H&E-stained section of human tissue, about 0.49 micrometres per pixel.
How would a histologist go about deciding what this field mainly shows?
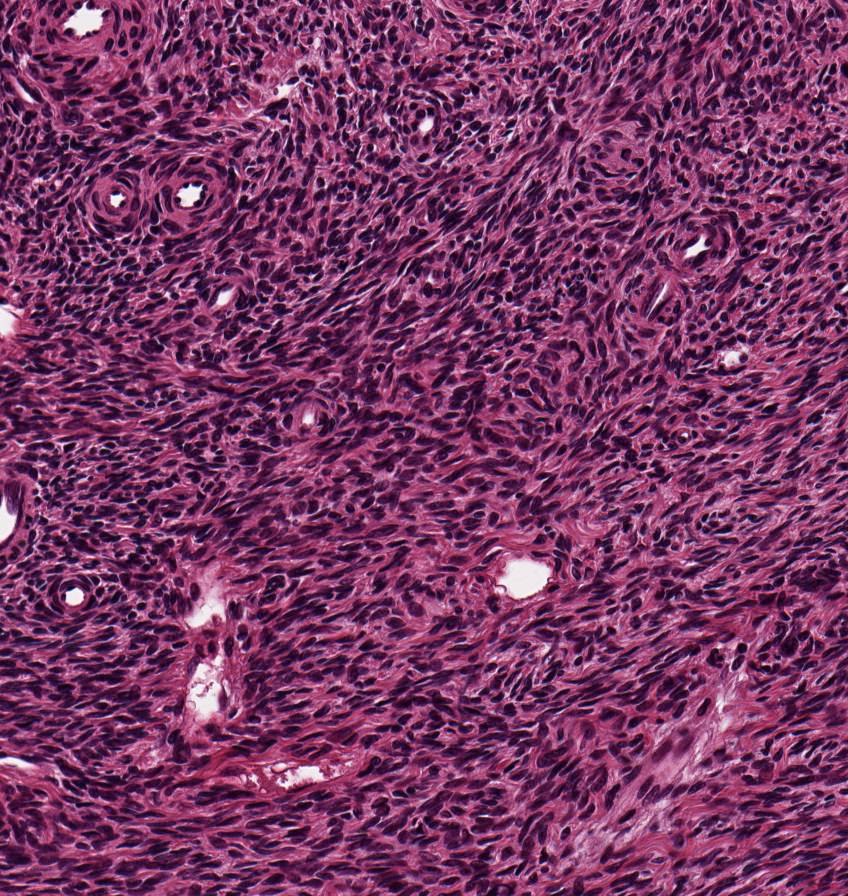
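Ovarian cortex: densely packed spindle cells fill the entire field, running in short, intersecting, swirling fascicles. Their nuclei are dark, crowded and oval to elongated, with scant, ill-defined pink cytoplasm.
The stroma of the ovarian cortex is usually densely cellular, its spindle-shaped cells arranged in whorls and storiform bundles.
Whorling is seen in the upper left, where cells wrap concentrically around small round vascular lumina.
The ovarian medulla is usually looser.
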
